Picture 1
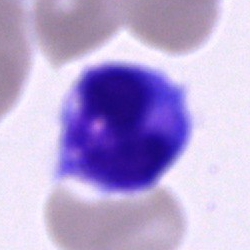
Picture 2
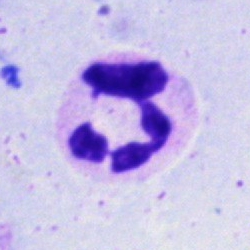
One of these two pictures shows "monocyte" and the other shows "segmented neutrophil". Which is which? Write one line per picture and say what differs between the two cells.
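Picture 1 is a monocyte. Cytoplasm is very scant, at most a thin paler rim at the edge.
Picture 2 is a segmented neutrophil. The cytoplasm is plentiful and pale pink.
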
